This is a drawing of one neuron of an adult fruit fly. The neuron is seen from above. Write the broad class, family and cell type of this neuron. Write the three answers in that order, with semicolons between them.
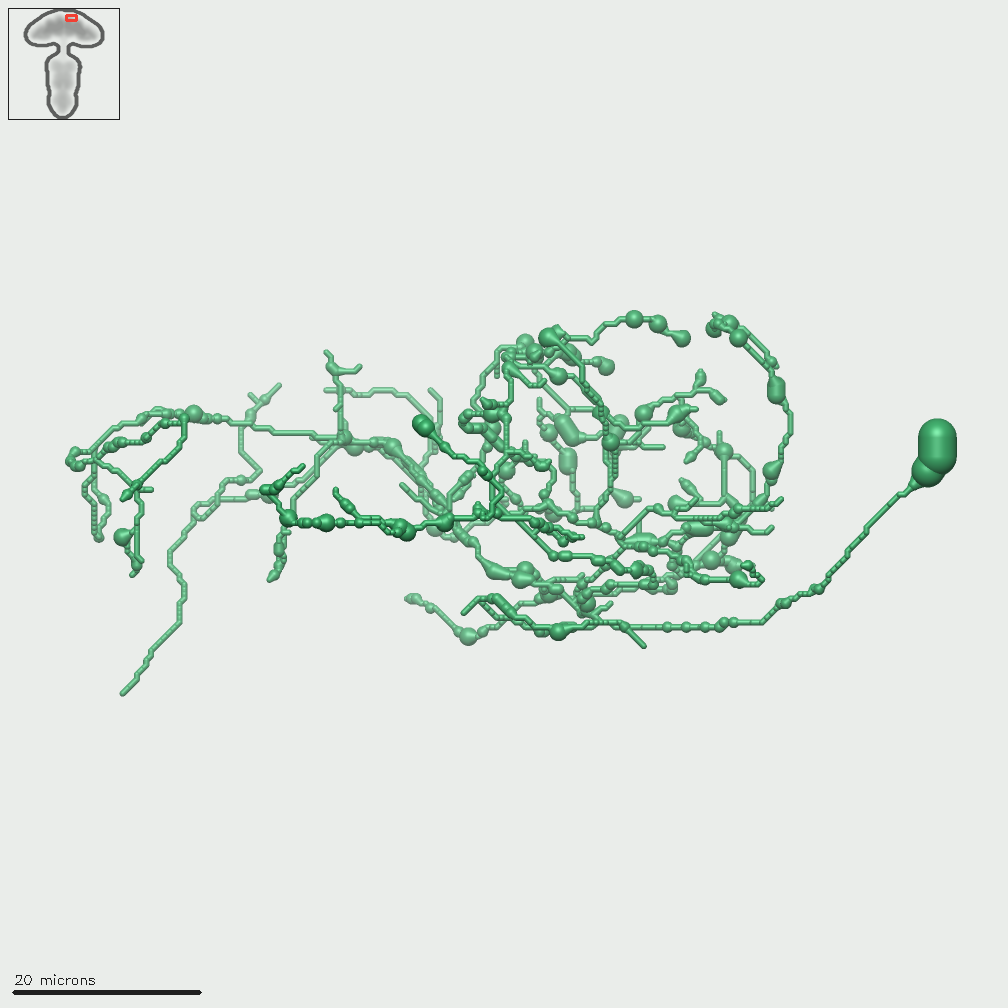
central-brain intrinsic neuron; hemilineage ALl1_dorsal; lLN9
